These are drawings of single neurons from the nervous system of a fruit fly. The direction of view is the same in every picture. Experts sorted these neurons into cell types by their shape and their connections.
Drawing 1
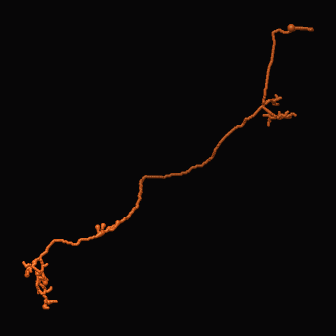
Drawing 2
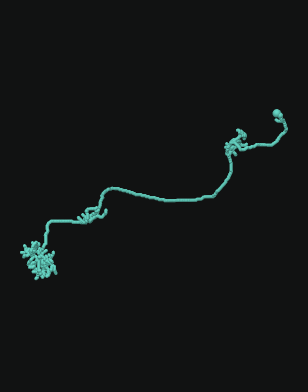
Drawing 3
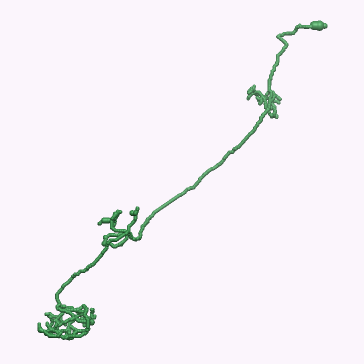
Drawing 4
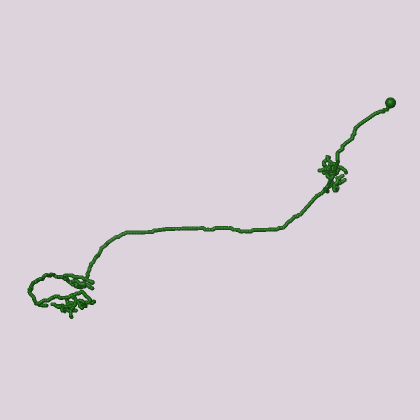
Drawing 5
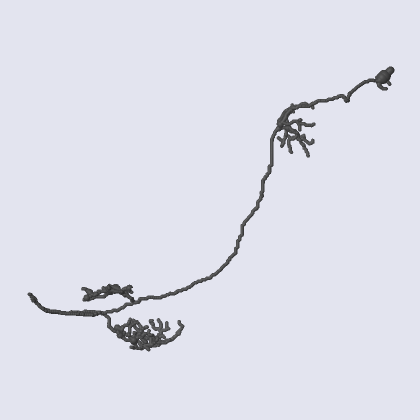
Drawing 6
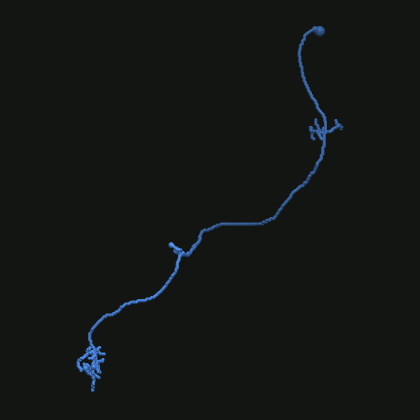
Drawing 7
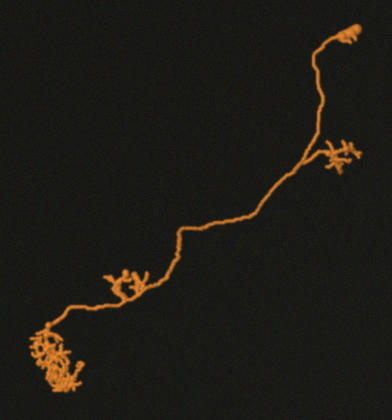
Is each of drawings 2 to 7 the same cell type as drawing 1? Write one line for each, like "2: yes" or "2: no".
2: no
3: no
4: yes
5: no
6: yes
7: no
